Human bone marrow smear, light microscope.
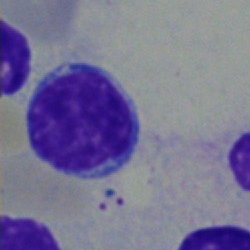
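Lymphocyte at the centre of a stained human bone marrow smear. You'll see a round, smooth outline and just a thin rim of deep blue cytoplasm around the nucleus. The chromatin is finely stippled, not coarsely clumped.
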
